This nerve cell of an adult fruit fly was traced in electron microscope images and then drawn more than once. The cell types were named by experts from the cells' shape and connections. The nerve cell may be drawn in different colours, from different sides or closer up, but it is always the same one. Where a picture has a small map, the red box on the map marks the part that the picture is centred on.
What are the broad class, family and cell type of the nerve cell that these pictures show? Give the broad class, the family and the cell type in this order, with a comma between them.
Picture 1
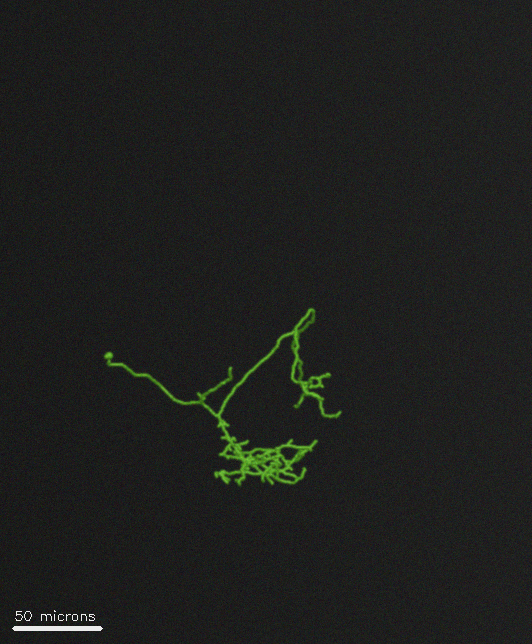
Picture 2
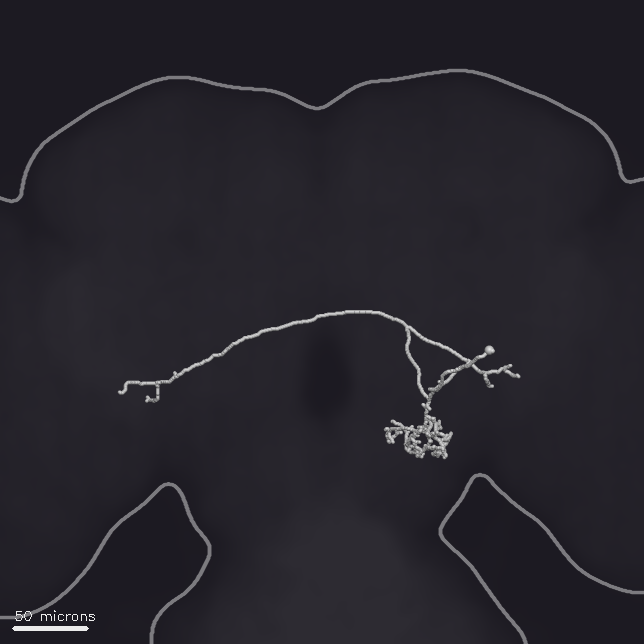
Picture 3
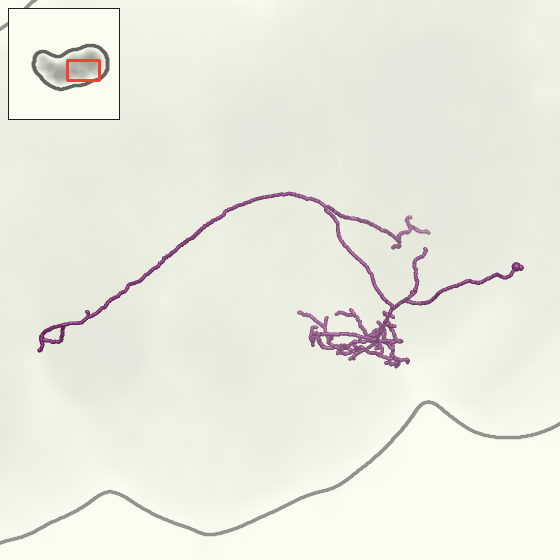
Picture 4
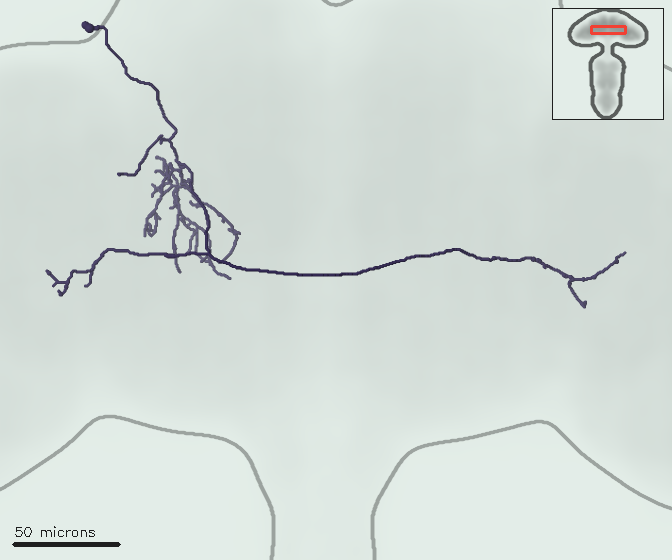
central-brain intrinsic neuron, hemilineage ALl1_ventral, CB2558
